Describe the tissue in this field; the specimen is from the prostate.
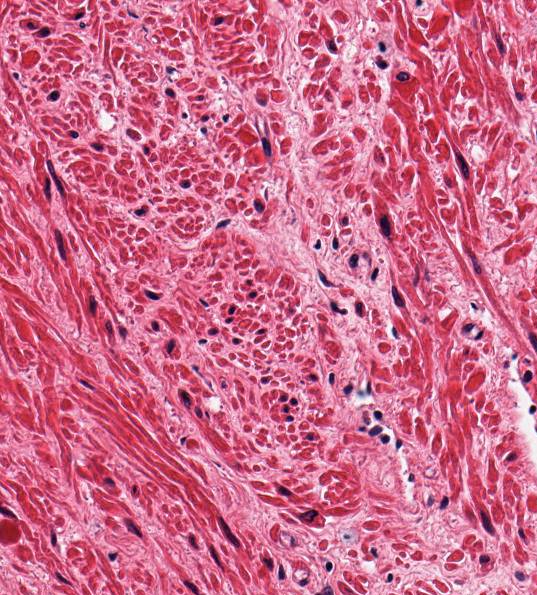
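Smooth muscle bundles run in several directions, some cut across, some lengthwise. At lower left, lengthwise fibres run diagonally from upper left to lower right; their dark nuclei are elongated and cigar-shaped with blunt ends. Paler pink fibrous connective tissue lies between bundles, clearest centrally.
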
